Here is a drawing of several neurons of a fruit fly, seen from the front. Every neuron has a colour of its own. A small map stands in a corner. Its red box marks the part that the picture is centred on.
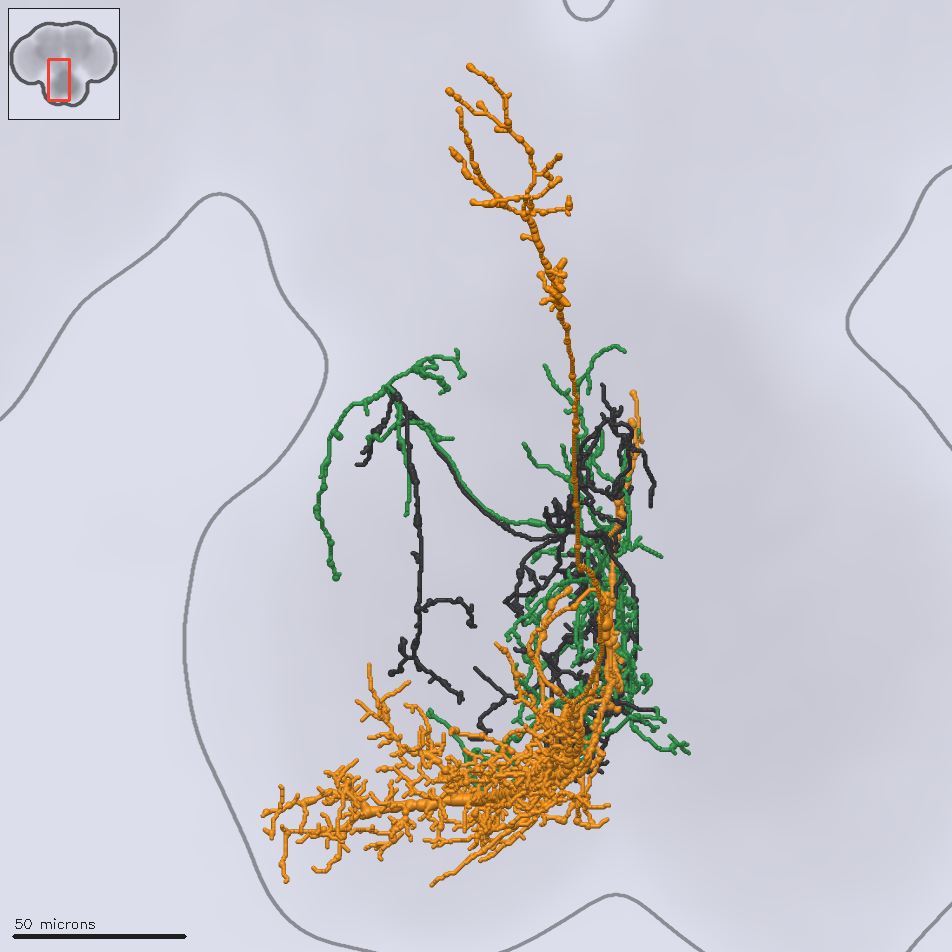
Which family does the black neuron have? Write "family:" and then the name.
family: hemilineage 04B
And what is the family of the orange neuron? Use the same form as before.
family: hemilineage 17A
